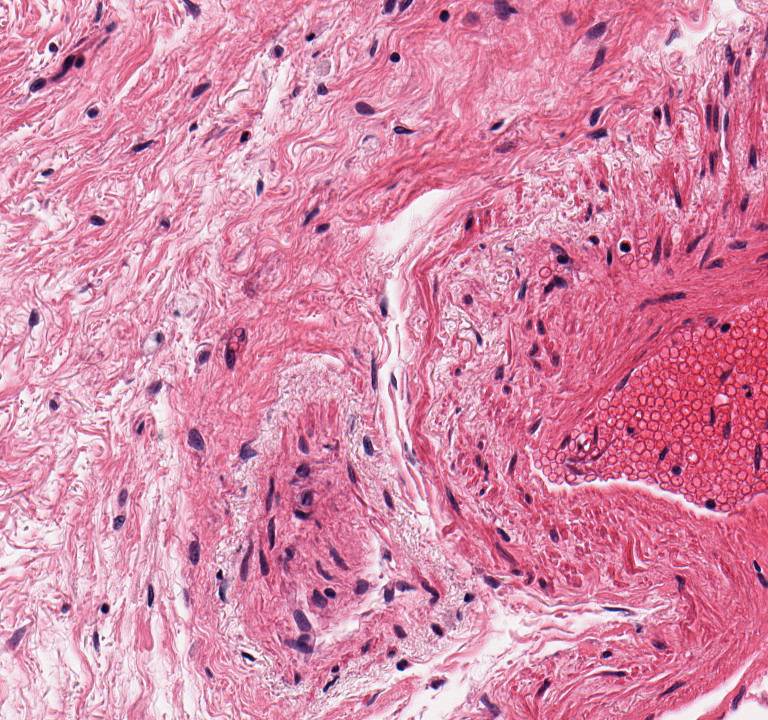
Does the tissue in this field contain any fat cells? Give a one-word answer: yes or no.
No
